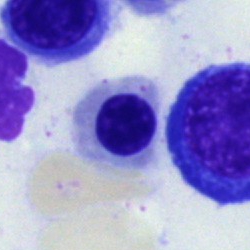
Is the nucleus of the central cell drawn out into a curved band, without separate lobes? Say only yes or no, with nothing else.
No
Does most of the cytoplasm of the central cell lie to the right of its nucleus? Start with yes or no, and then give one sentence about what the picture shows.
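No. The cytoplasm forms a broader rim on the left of the nucleus than on the right.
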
